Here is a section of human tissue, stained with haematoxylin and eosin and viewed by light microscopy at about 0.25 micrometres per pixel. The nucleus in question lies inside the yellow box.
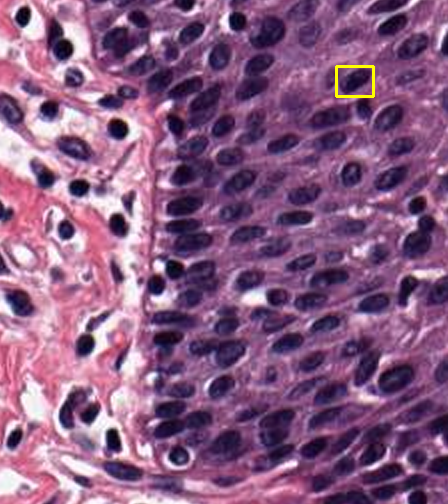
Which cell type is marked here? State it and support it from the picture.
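The marked nucleus belongs to a squamous epithelial cell. The nucleus is oval and stained dark fairly evenly throughout. The nuclear edge is smooth and sharply outlined. The nucleus is surrounded by purple-pink cytoplasm whose outer outline is not clearly seen.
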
